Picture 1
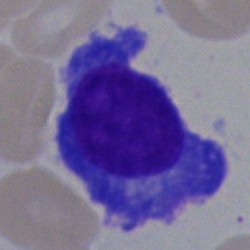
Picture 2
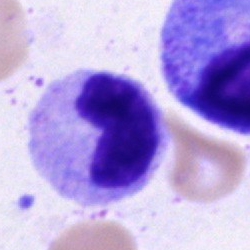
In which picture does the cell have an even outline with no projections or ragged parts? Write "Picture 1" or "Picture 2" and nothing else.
Picture 2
